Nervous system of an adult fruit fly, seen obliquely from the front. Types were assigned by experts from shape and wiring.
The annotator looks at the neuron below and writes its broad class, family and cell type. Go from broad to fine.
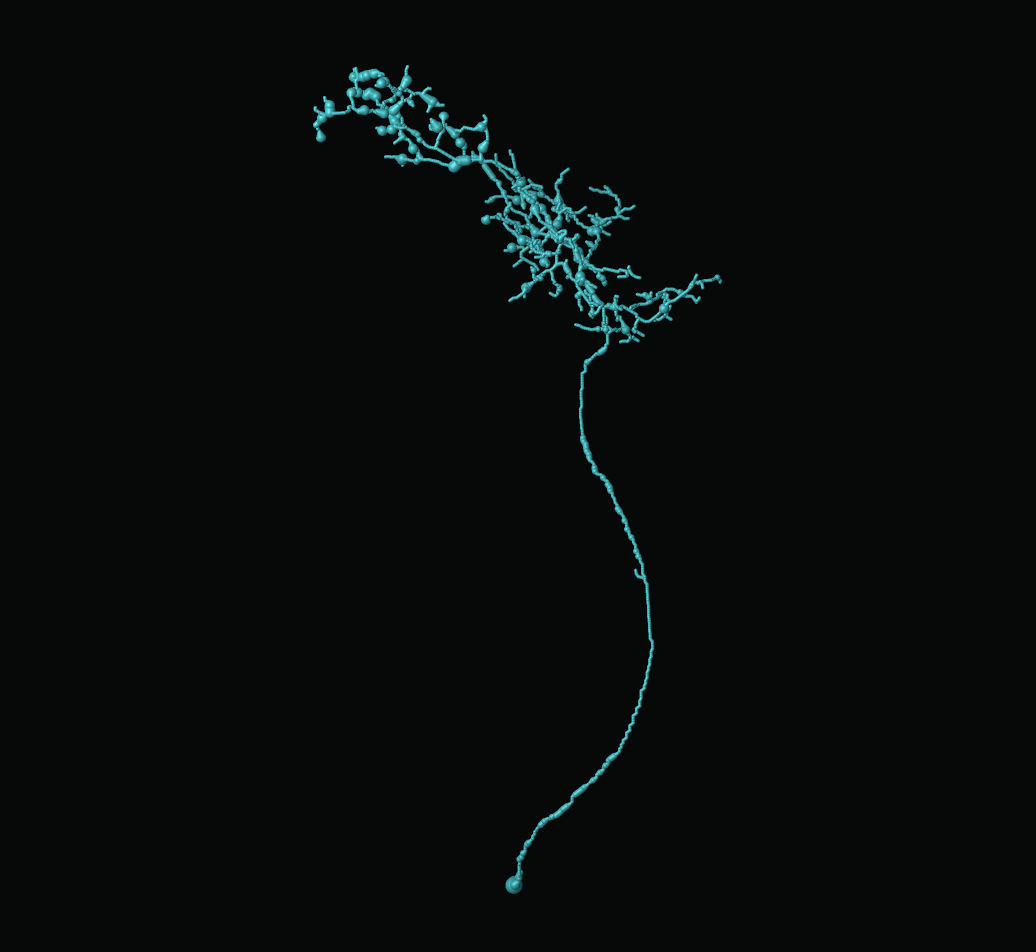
central-brain intrinsic neuron; hemilineage LHa2; LHAV2a3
